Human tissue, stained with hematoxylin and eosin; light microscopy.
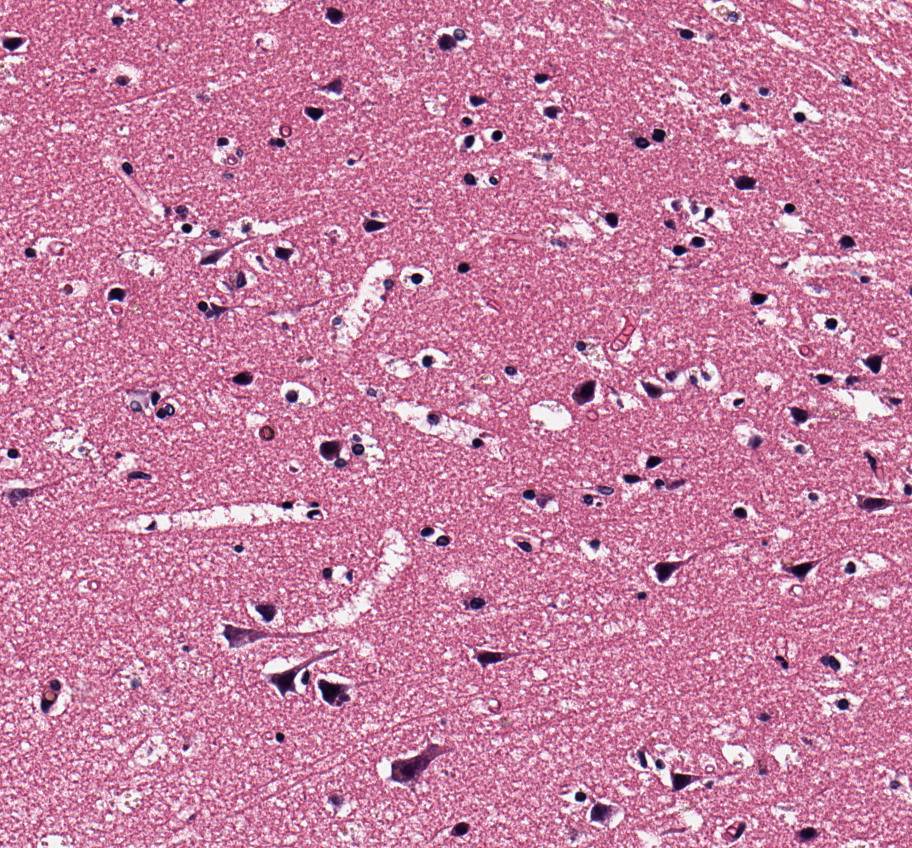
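Cerebral cortex, haematoxylin and eosin stained section. Fine, granular pink neuropil occupies the entire field, with no epithelium, glands or fat cells. Triangular neurons with tapering processes are most frequent in the lower half; the larger neurons have dark purple, shrunken-looking cell bodies.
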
